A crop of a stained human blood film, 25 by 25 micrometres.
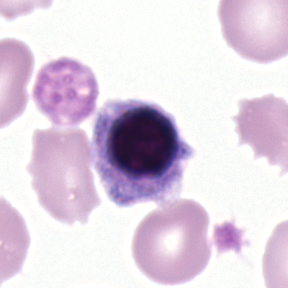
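Normoblast, the central cell in a stained smear of human peripheral blood. No nucleolus is visible in the nucleus. The rim of cytoplasm is widest on the lower-left side of the nucleus and has a speckled, grainy texture. A small pointed projection stands out from the right side of the cell outline.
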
